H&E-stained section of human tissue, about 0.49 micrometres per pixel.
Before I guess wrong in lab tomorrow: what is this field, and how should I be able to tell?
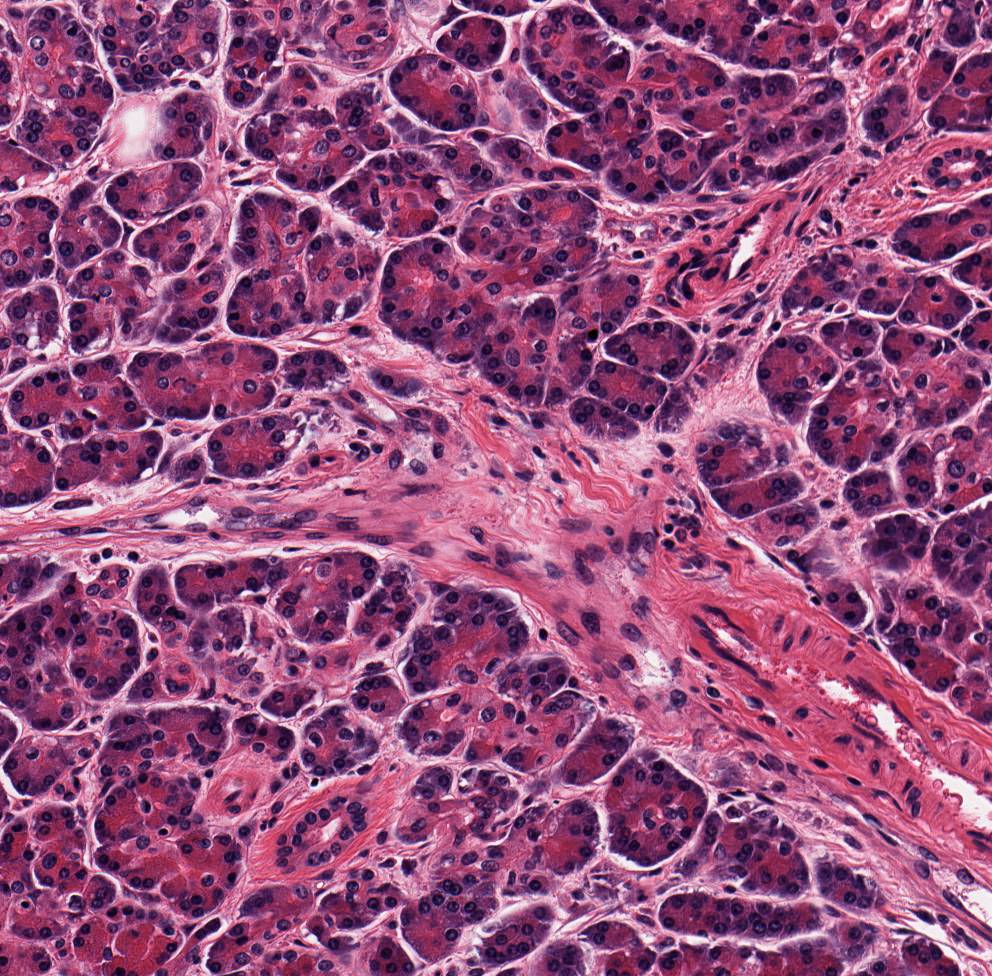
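Tissue: exocrine pancreas. Decisive: densely packed small rounded acini, tiny barely visible central lumens; acinar cytoplasm abundant, deep reddish-purple, not clear.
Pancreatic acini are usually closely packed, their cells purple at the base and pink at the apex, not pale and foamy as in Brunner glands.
Units divided by a band of wavy pink collagen with scattered spindle-shaped nuclei, running from the left edge through the centre towards the lower right corner.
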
